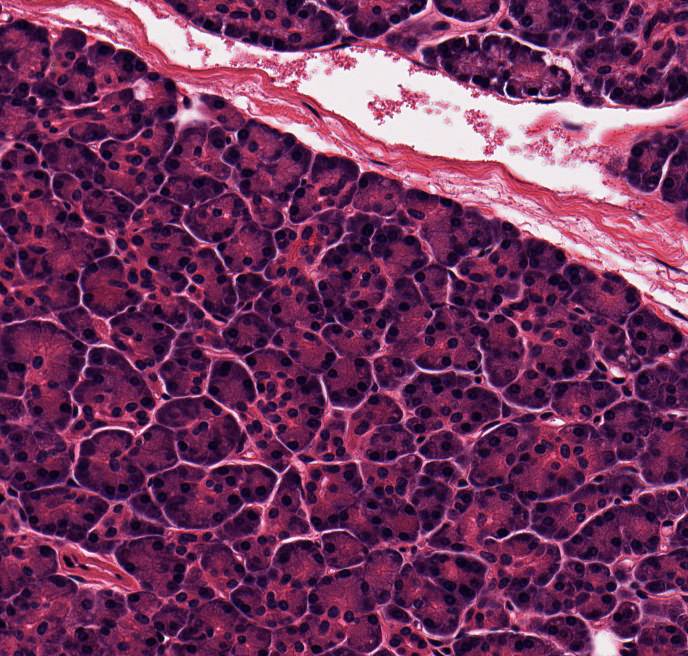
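Pancreas. Below the band at the top, closely packed small rounded acini fill the field, with very little tissue between them. The acinar cells are pyramidal, their round dark nuclei placed toward the base of each cell. Their cytoplasm is pink toward the acinar centre and more purple toward the base. The acinar lumens are tiny and mostly not visible.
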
